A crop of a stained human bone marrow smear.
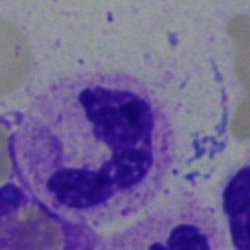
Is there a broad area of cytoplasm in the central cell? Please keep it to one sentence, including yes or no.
Yes, this cell has broad cytoplasm around its nucleus.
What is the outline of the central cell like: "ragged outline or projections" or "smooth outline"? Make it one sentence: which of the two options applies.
Smooth rather than rough is the outline of this cell.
